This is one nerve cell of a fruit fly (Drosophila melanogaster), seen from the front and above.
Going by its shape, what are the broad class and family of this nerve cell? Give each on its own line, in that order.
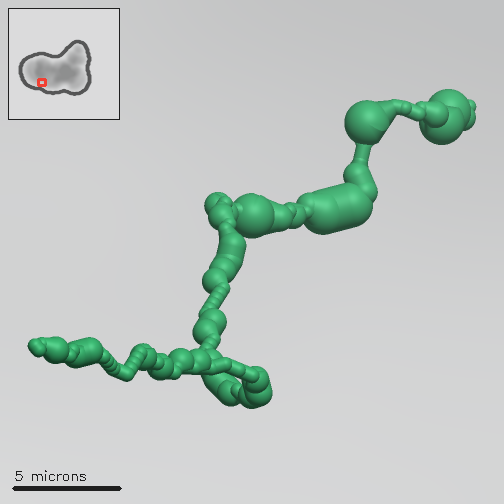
sensory neuron entering the brain
class mechanosensory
